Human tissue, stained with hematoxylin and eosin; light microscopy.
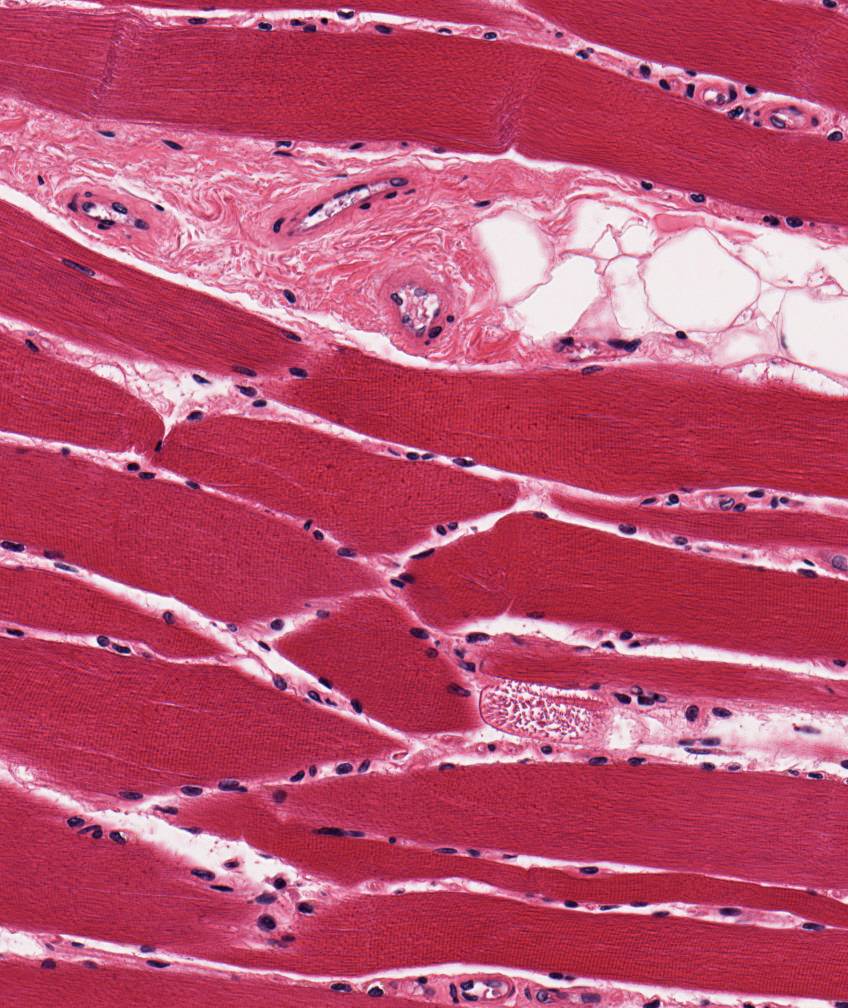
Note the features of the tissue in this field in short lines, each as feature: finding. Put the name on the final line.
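Fibre nuclei: flattened, at edges
Connective tissue: pale pink loose band across upper field between fibre groups
Fat: empty-looking adipocyte cluster at band's right end
Oval body: pale, elongated, with many small dark dots, in a fibre just right of centre, lower half
Name: skeletal muscle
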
